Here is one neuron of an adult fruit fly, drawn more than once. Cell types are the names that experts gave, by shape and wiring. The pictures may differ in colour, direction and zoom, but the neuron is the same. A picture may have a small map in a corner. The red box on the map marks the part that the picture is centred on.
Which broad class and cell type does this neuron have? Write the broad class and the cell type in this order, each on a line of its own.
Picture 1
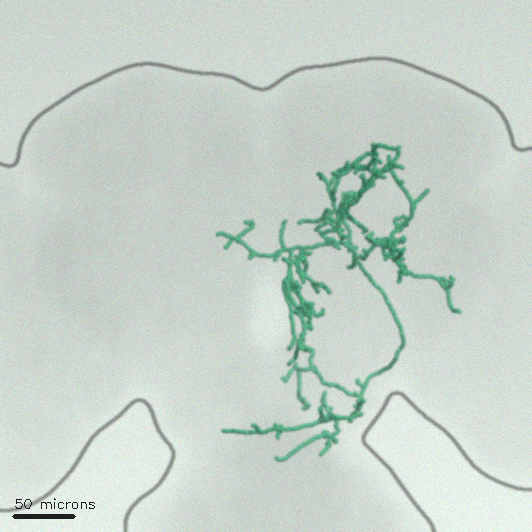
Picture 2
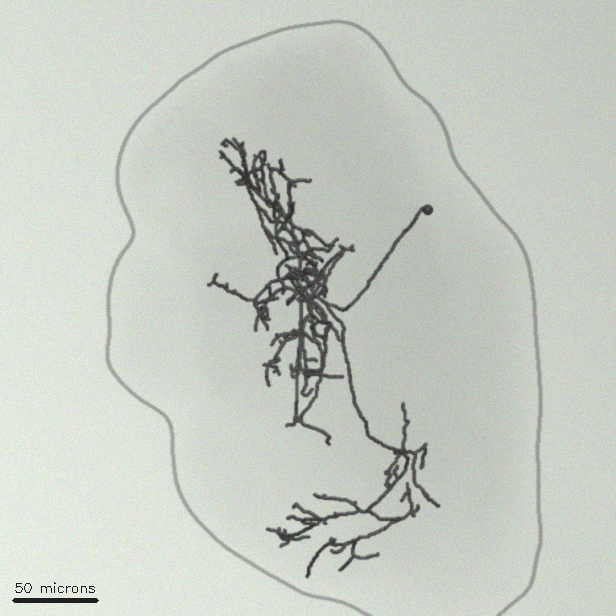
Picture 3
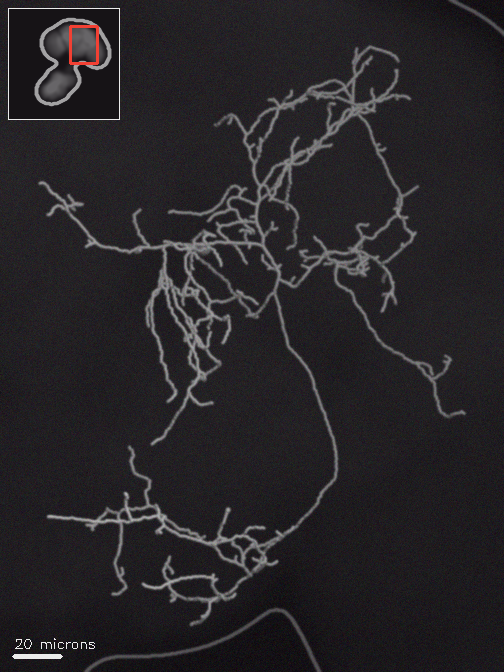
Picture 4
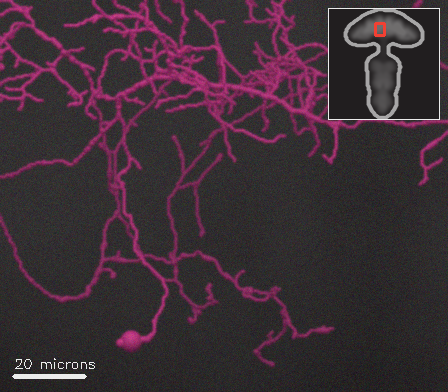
central-brain intrinsic neuron
PVLP203m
